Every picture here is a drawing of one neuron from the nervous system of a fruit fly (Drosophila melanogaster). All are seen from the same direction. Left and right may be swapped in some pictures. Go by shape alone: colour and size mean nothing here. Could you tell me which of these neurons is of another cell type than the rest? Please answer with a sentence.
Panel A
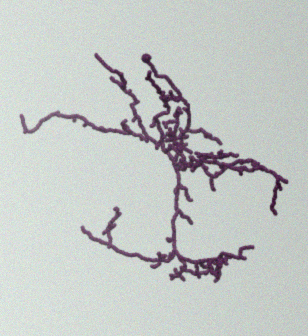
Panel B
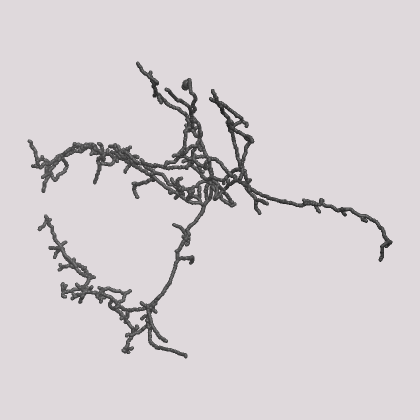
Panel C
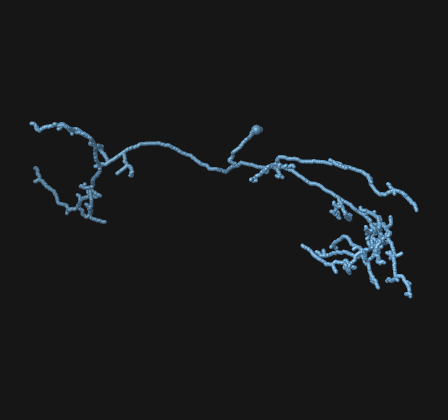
Panel C shows a neuron of another cell type.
